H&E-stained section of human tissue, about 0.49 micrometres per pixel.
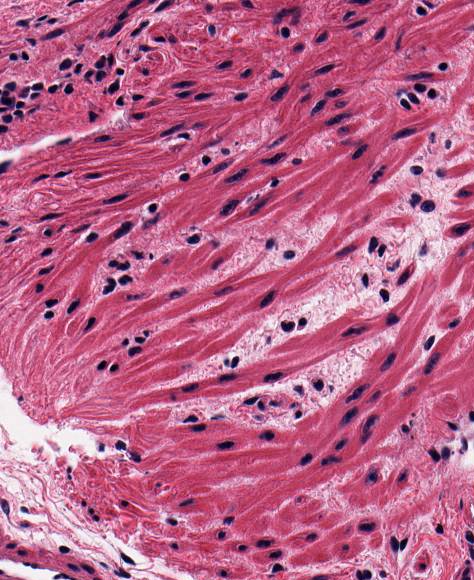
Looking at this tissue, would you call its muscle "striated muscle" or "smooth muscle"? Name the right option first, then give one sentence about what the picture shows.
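Smooth muscle. Almost the whole field is made up of bundles of smooth muscle cells with pink cytoplasm.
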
